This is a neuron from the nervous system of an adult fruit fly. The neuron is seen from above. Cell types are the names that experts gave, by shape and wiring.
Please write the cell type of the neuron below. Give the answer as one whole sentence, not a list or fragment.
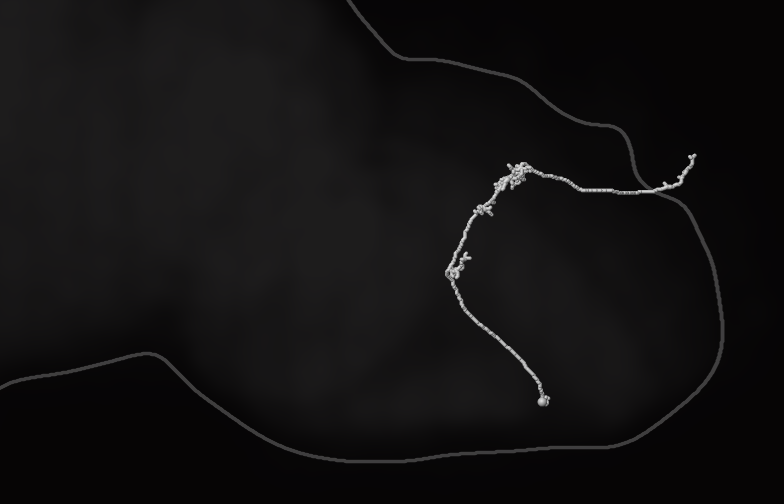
The cell type to which this neuron belongs is C3.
